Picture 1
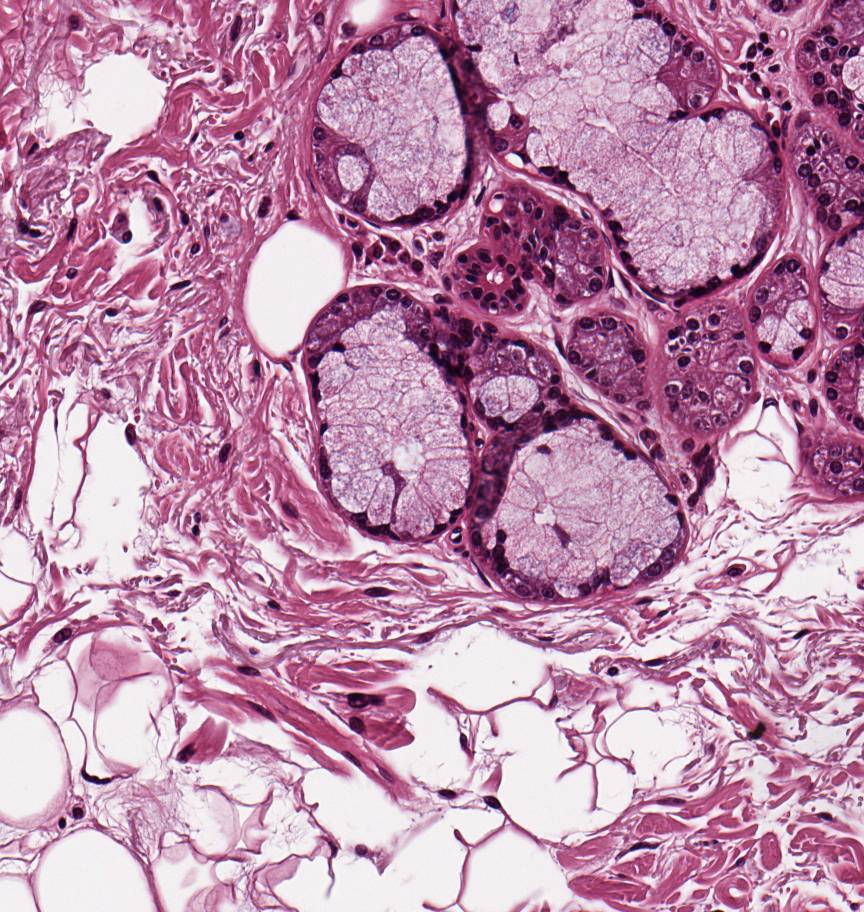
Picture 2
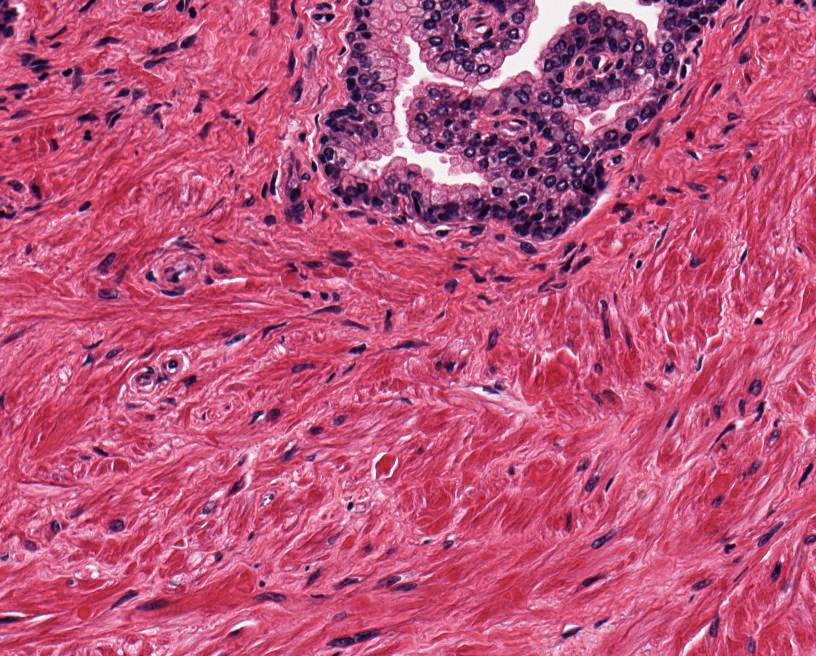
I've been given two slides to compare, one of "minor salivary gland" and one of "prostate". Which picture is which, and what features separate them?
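That's minor salivary gland in picture 1 and prostate in picture 2. Picture 1 has acini clustered at upper right, fibrous tissue to the left, fat below, and thin pink strands between acini. The mucous cells' nuclei sit flat and dark against the base; lumens are narrow, barely visible. Picture 2 has one gland at top centre, lining folded into papillary infoldings. The rest is dense stroma of intensely eosinophilic smooth muscle bundles running in interlacing directions, with scattered spindle-shaped nuclei.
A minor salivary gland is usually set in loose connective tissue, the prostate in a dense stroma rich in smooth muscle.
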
